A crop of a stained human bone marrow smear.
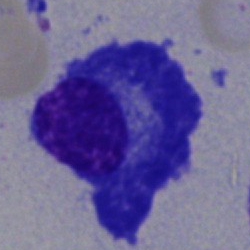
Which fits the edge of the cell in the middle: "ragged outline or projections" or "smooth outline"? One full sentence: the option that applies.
The cell is bounded by a rough outline.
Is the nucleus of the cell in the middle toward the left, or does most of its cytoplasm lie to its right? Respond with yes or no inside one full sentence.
Yes, toward the left of the cell is where its nucleus lies.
